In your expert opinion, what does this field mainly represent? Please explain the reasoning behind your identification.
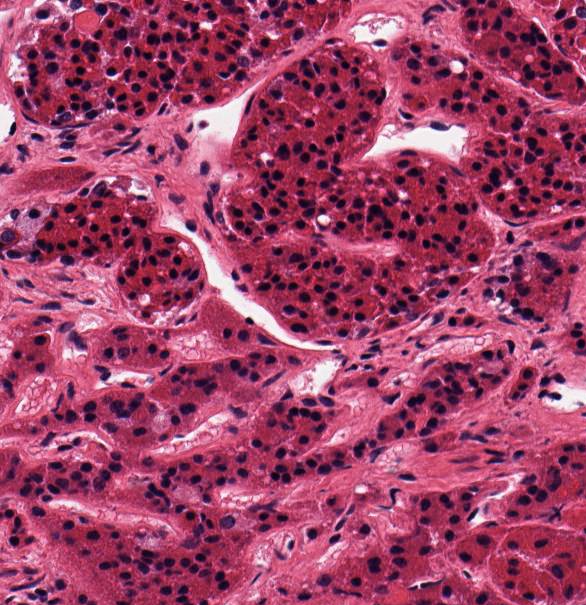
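The pars distalis of the pituitary fills this field. Polygonal cells with abundant, granular, deeply eosinophilic cytoplasm and round, dark, fairly uniform nuclei lie in nests, larger and rounded above, narrower and more elongated below.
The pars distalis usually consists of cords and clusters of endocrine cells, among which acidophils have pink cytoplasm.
Thin spindle-shaped nuclei lie in the stromal bands.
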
